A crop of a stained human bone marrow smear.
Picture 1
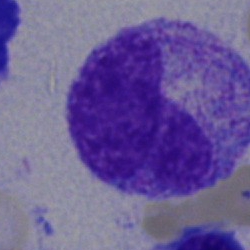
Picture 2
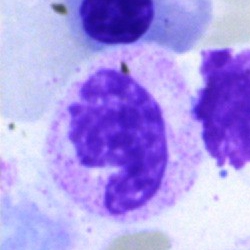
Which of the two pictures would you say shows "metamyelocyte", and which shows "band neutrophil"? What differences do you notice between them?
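Picture 1 shows a metamyelocyte and picture 2 shows a band neutrophil. In picture 1 the nucleus fills most of the cell and is indented on its upper right side. In picture 2 the nucleus is curved, and a deep notch cuts into it from the lower left side.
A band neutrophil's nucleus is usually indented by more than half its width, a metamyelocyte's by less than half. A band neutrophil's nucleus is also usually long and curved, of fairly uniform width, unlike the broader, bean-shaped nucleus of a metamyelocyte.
The chromatin is dark purple in both, dense and somewhat clumped in picture 1, clumped with small paler gaps in picture 2. Fine granules, purplish in picture 1 and pink-violet in picture 2, are scattered through the cytoplasm.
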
